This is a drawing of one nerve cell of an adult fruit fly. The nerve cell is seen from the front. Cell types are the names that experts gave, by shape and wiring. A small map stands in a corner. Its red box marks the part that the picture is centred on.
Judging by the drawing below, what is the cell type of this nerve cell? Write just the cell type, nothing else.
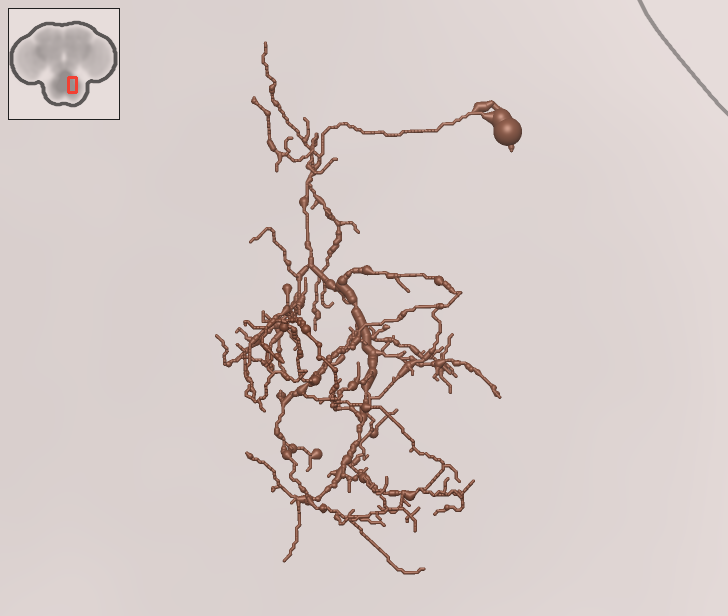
IN20A.22A059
